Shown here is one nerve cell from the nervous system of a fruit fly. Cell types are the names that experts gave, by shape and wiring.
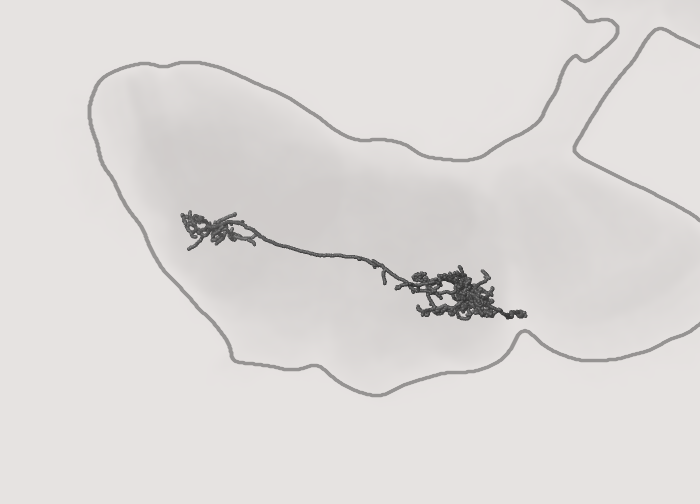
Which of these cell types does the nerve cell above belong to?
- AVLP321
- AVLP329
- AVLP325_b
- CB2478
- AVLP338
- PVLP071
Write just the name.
AVLP338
